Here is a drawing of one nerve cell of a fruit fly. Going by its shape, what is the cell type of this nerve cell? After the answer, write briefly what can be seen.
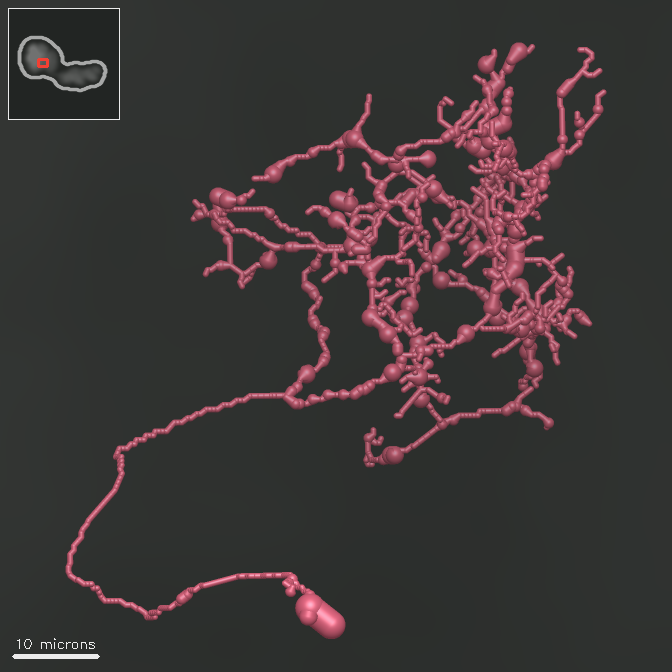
The cell type is WED056. It is a central-brain intrinsic neuron. The cell body can be seen at the bottom of the picture. By the scale bar it is about 70 microns tall in this view. The picture shows dozens of branch ends.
